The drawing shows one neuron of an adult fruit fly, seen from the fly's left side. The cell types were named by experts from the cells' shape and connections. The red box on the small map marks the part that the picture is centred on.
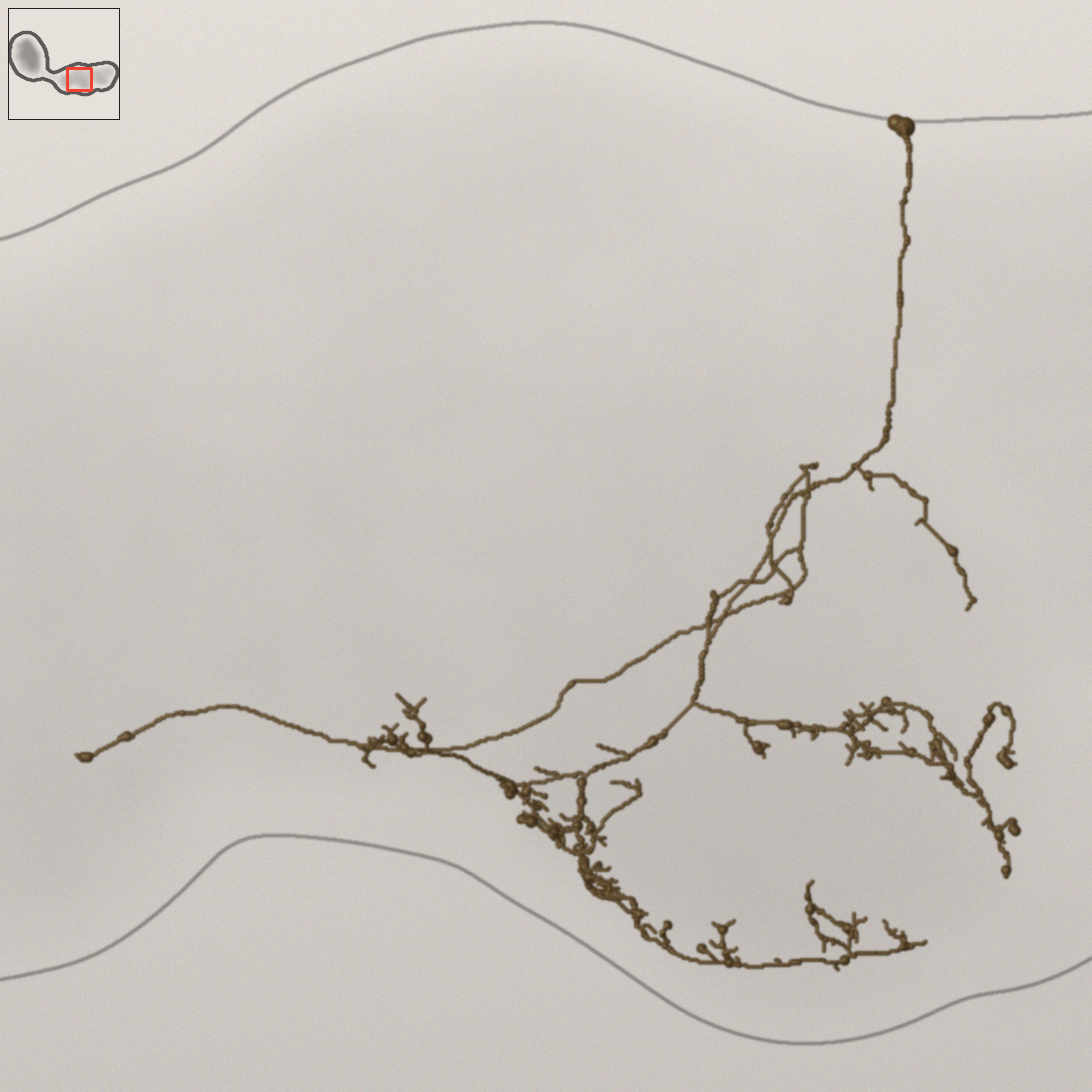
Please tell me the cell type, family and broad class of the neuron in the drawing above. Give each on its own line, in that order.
IN23B059
hemilineage 23B
nerve-cord intrinsic neuron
